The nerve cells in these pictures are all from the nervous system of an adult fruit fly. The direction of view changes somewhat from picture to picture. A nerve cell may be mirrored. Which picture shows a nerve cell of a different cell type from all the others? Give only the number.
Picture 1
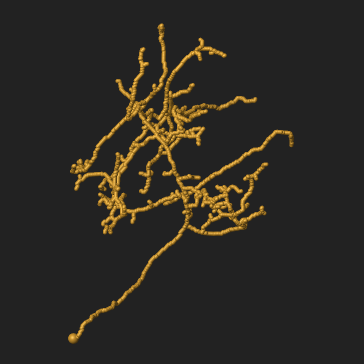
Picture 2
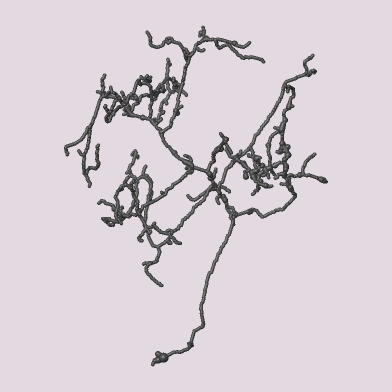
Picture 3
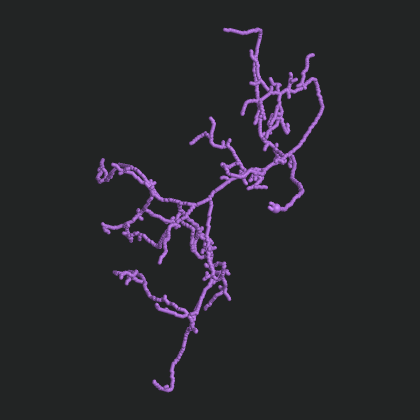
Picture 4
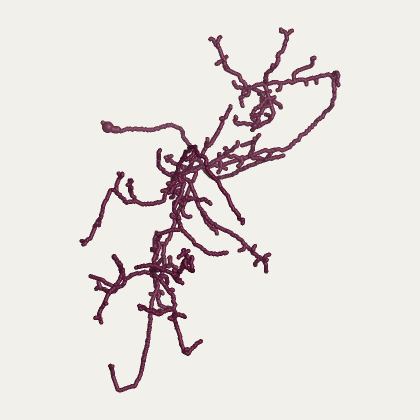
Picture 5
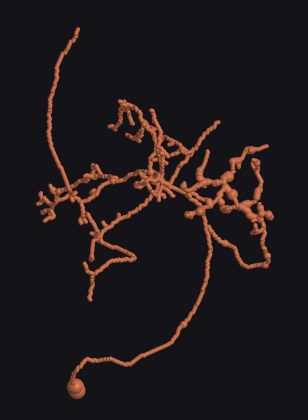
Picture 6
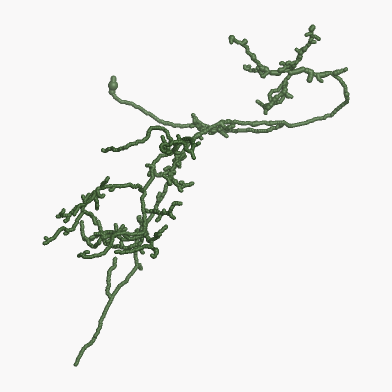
5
